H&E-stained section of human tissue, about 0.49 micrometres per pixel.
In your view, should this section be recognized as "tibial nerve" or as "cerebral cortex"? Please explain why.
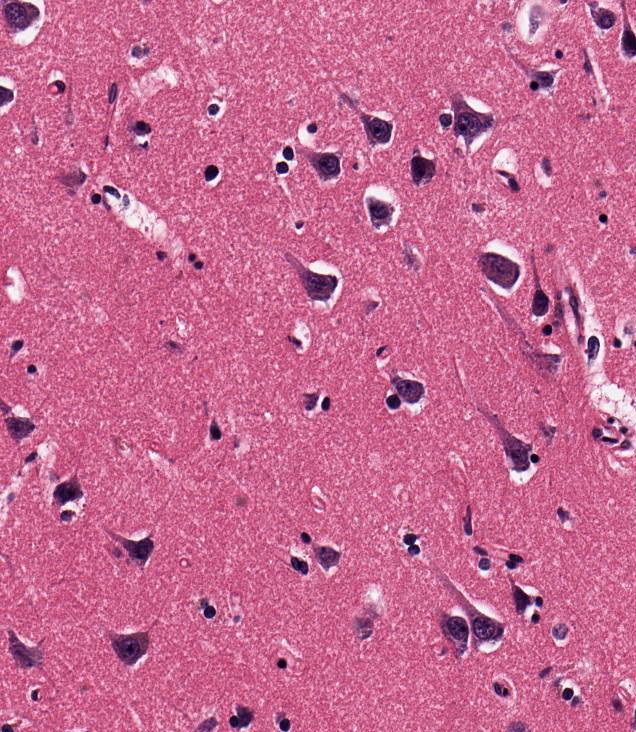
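The answer is cerebral cortex. First, the background: uniform pink and finely fibrillary, holding scattered single cells and no glands, epithelium or other organised units. Second, the deciding cells: neuron cell bodies, whose purplish-tinged granular cytoplasm stands out darker than the background.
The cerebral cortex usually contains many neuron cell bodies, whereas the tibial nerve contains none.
Third, small, round, densely dark nuclei without visible cytoplasm lie between the neurons, one or more pressed against the edge of several.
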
